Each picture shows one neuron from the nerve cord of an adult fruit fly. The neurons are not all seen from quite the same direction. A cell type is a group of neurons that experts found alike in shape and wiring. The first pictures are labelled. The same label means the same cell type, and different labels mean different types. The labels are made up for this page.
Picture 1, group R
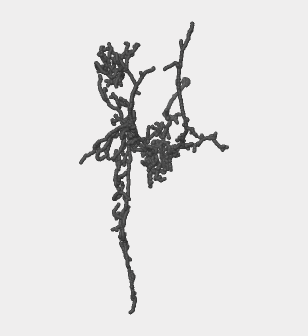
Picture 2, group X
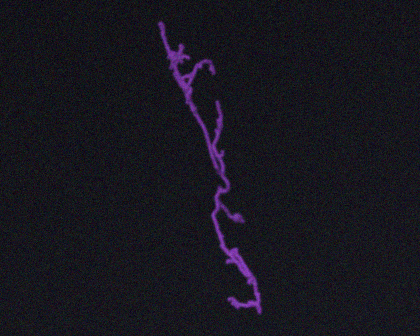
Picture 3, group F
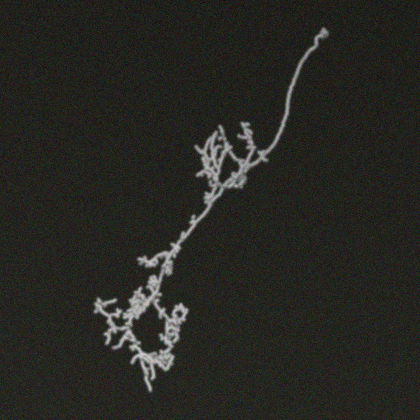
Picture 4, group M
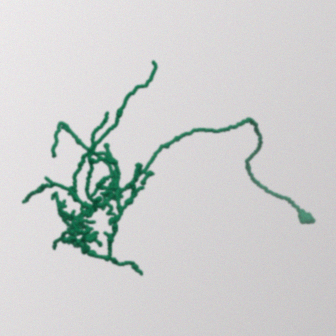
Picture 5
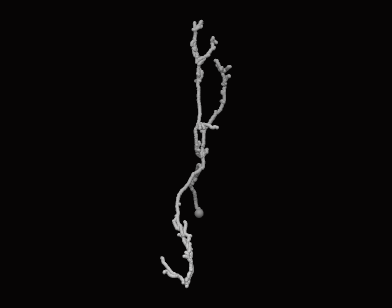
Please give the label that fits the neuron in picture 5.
group X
